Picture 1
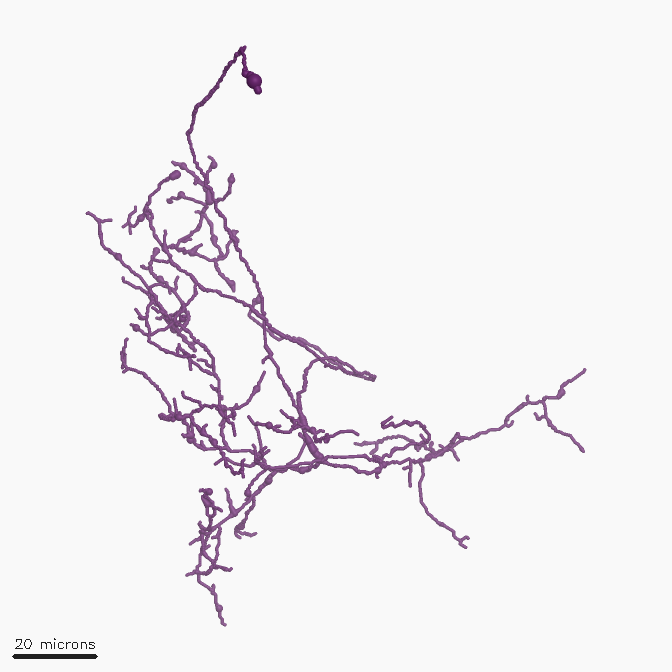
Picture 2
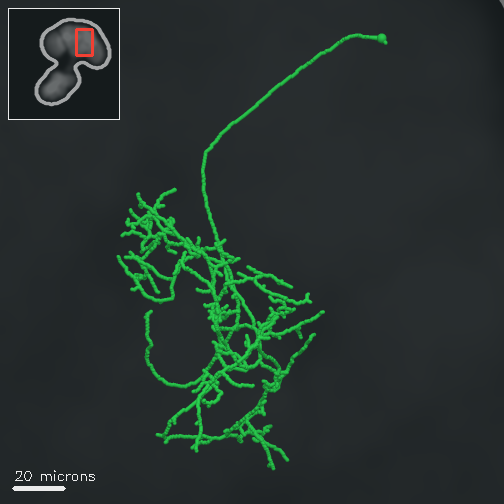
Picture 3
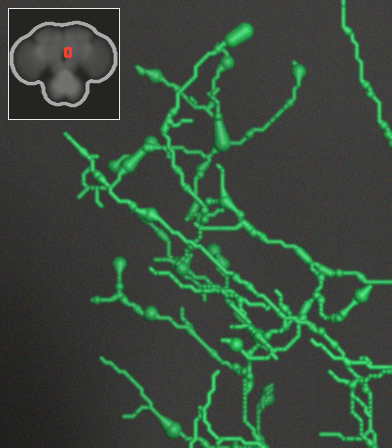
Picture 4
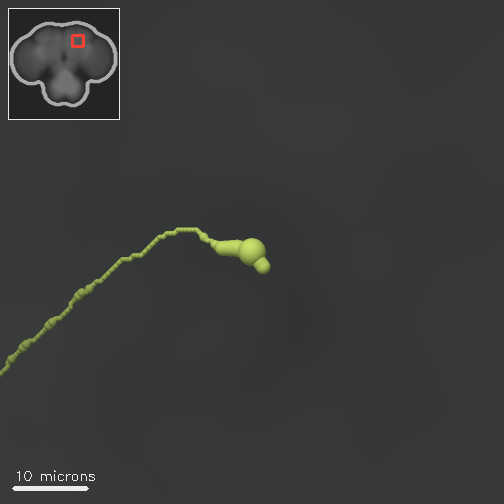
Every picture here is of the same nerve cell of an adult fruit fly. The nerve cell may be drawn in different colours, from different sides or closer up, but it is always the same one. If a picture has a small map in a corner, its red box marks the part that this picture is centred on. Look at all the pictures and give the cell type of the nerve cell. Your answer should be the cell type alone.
SAD009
